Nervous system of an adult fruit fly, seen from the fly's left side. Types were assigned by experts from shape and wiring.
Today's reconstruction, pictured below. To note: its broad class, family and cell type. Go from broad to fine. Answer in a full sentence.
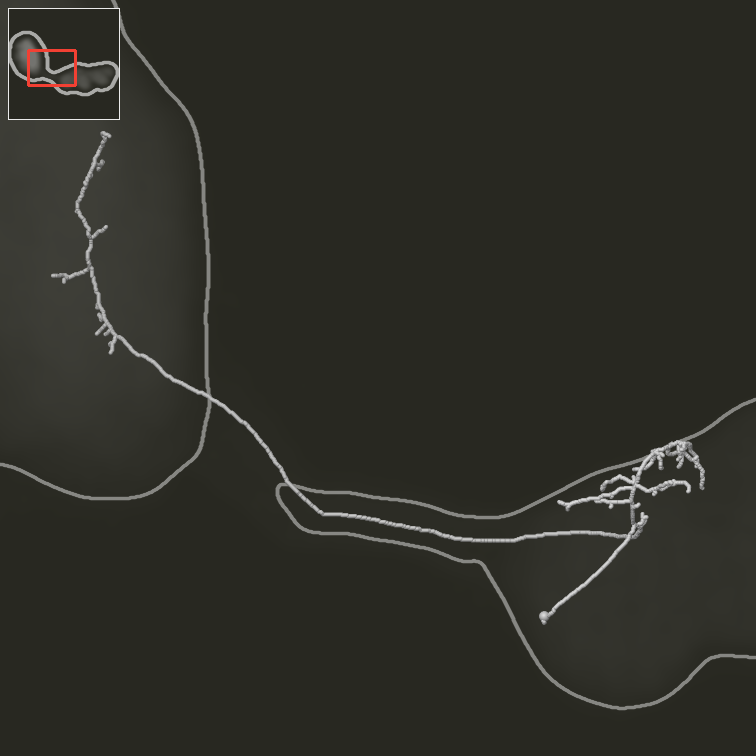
An ascending neuron of hemilineage 07B, type AN07B101_b.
